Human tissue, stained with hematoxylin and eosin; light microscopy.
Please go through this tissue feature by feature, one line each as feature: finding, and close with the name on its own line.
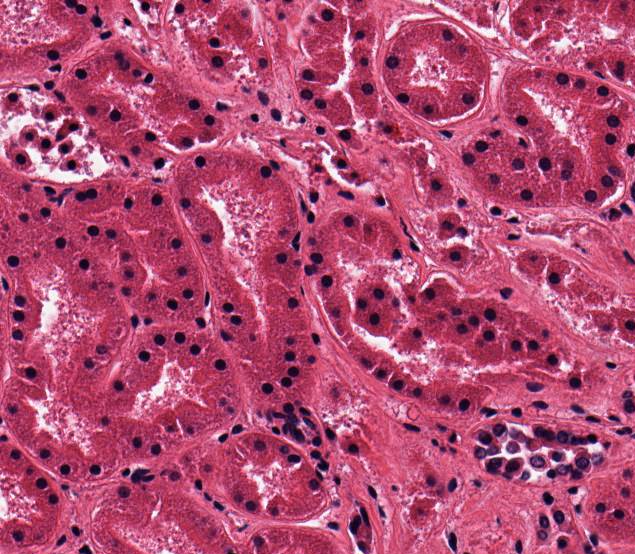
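Arrangement: closely set tubules filling the whole field, cut in various planes
Cytoplasm: abundant, granular and deeply eosinophilic in the lining cells
Nuclei: small, round, dark and uniform, one to each cell
Cell borders: indistinct between neighbouring lining cells
Name: renal cortex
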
